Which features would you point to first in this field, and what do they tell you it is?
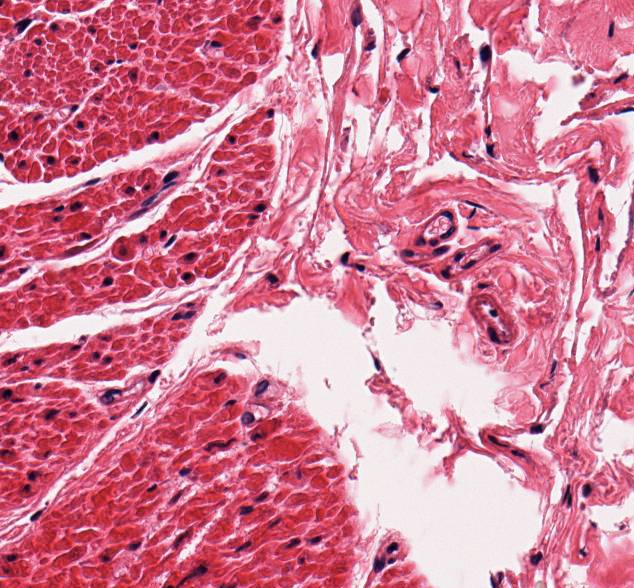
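The field mainly shows smooth muscle, in compact bundles filling the left half, with loose connective tissue in the upper right. Most fibres are cut in cross-section as small polygonal pink profiles, and where a nucleus appears it lies singly near the centre.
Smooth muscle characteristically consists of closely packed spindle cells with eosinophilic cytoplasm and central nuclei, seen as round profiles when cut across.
Its cytoplasm here stains a deep, strong red-pink.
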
